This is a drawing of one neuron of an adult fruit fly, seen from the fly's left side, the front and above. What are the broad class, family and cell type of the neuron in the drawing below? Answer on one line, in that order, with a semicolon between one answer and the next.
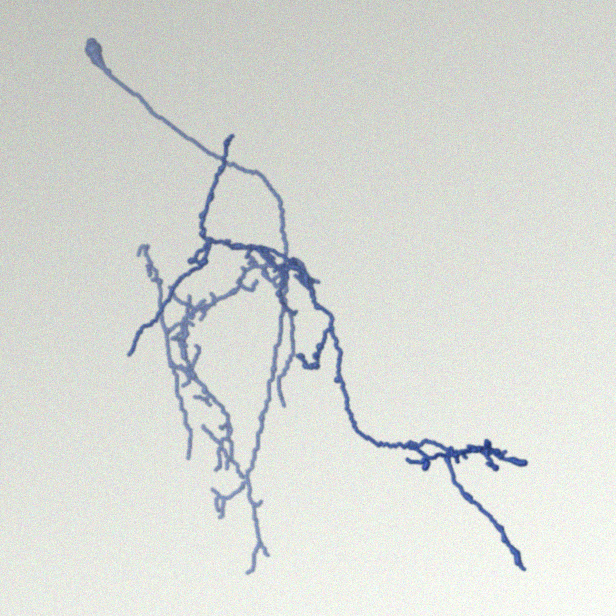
central-brain intrinsic neuron; hemilineage LHp2; SMP242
